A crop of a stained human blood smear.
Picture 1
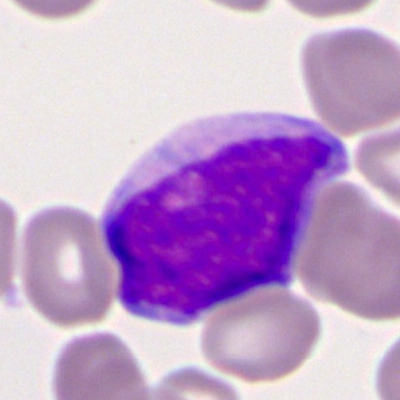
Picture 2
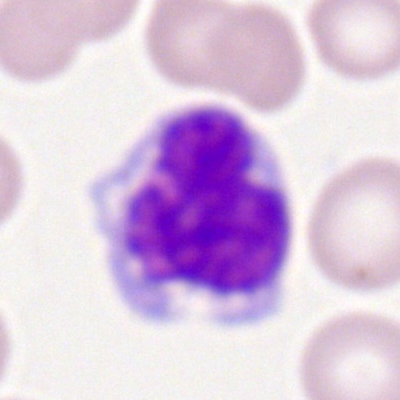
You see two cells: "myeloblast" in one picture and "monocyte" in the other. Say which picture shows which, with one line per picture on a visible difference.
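The cell in picture 1 is a myeloblast. The cytoplasm contains no vacuoles.
The cell in picture 2 is a monocyte. Several clear vacuoles lie in the cytoplasm along the lower edge of the cell.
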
